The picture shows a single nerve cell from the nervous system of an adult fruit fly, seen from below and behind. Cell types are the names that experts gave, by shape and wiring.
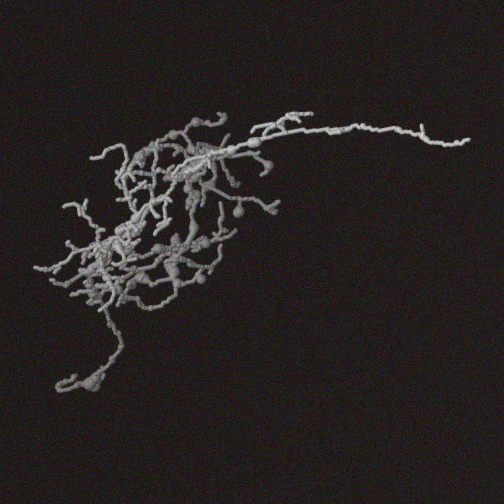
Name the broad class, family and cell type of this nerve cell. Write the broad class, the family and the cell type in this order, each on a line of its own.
central-brain intrinsic neuron
hemilineage SLPad1_anterior
SLP162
